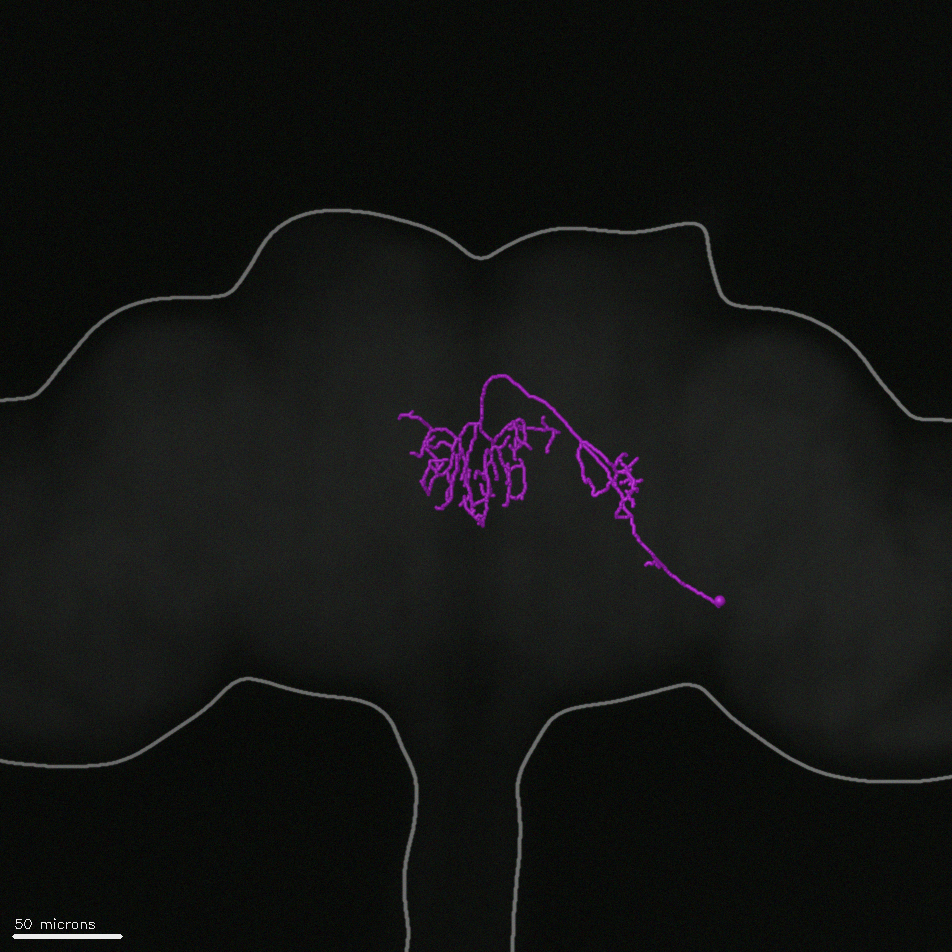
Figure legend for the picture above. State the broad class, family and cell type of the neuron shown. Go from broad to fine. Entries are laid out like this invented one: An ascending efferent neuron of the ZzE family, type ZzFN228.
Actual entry: A central-brain intrinsic neuron of hemilineage DL1_dorsal, type FB2F_c.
